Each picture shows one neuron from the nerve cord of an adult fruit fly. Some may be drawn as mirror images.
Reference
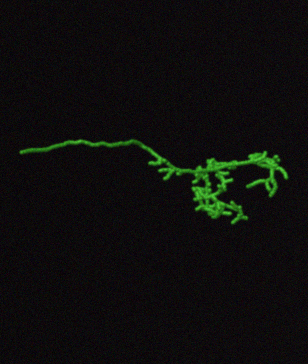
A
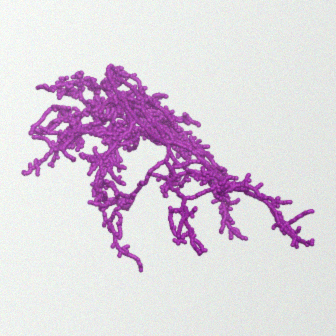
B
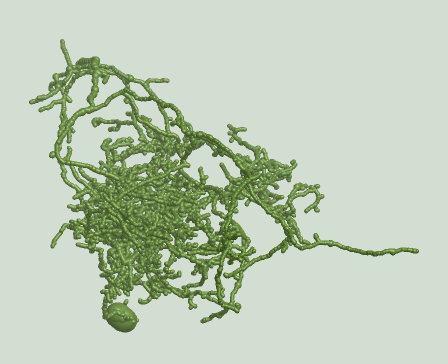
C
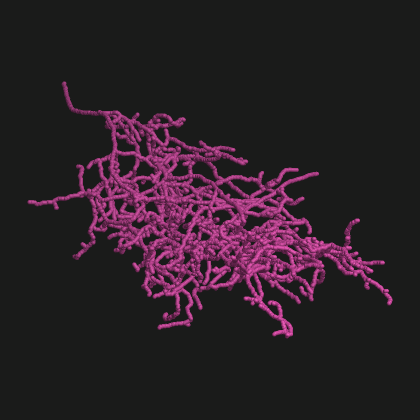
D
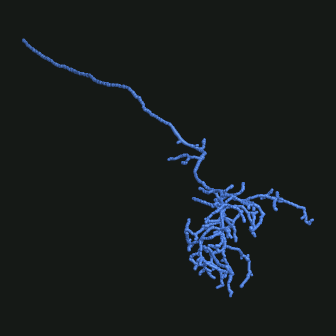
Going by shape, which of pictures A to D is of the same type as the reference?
Picture D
